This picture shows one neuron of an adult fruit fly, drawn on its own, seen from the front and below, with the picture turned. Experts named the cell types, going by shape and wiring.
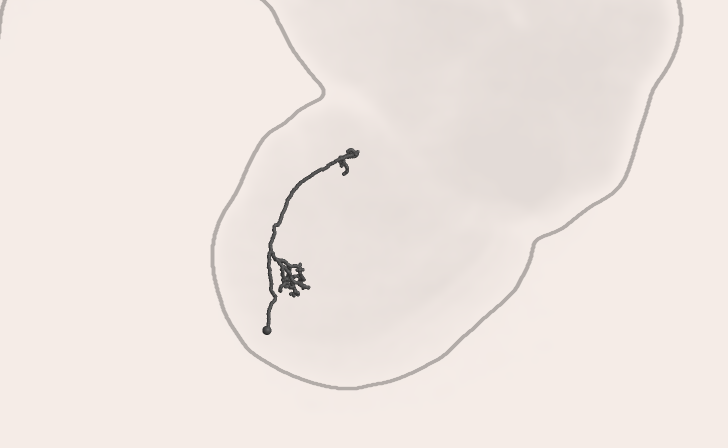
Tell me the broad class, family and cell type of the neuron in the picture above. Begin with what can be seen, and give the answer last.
It lies in the brain. In this view it is taller than it is wide. This is an optic-lobe intrinsic neuron. The family is Tm. It is of cell type Tm33.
